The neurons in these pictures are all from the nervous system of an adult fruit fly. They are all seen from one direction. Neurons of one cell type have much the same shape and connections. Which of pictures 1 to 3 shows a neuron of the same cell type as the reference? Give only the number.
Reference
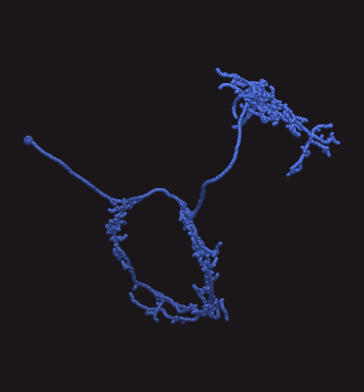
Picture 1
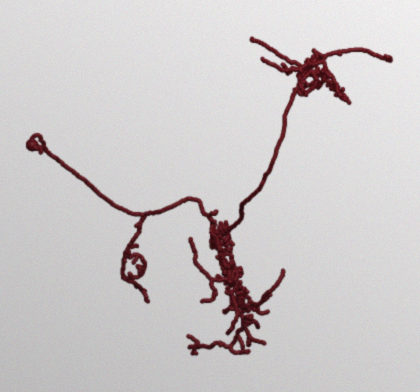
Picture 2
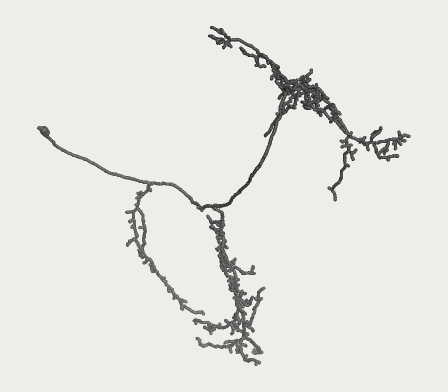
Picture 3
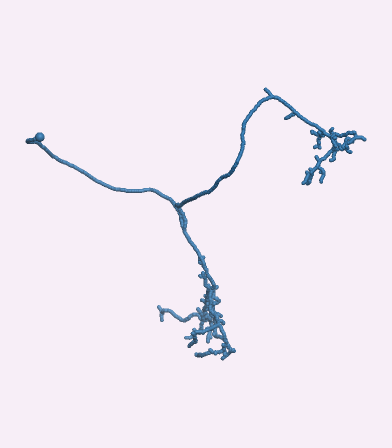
2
